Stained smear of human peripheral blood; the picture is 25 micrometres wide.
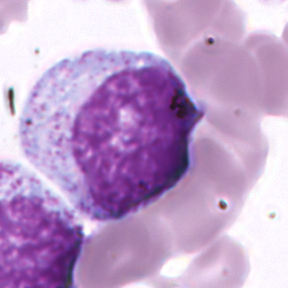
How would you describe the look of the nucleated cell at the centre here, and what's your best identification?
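Checking the nucleus, a small dark clump sits at its upper-right edge. Checking the cytoplasm, it forms a broad, pale greyish-blue rim, mainly on the left of the nucleus, with fine reddish-purple granules scattered through it. The cell is a myelocyte.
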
